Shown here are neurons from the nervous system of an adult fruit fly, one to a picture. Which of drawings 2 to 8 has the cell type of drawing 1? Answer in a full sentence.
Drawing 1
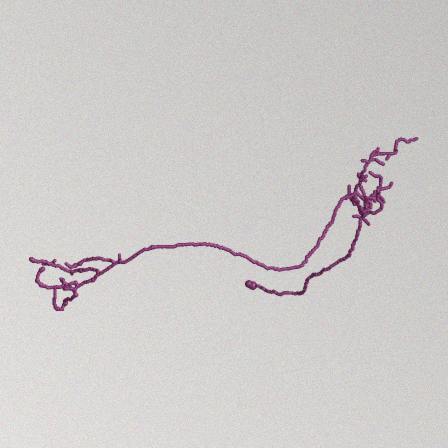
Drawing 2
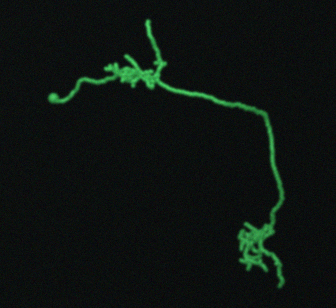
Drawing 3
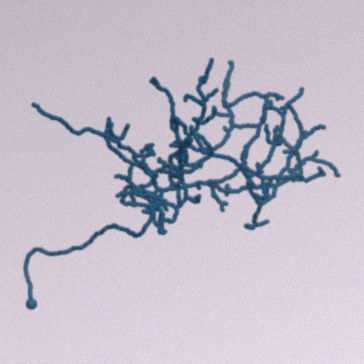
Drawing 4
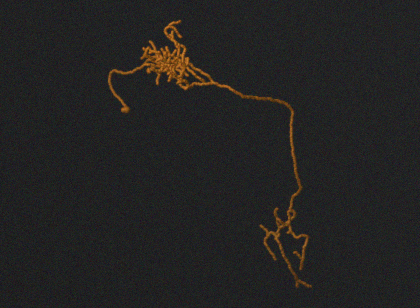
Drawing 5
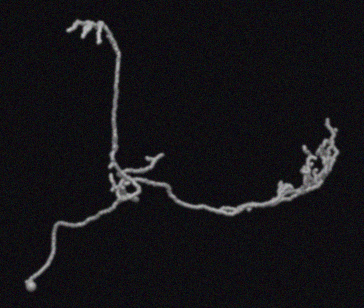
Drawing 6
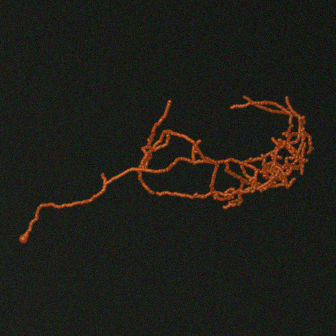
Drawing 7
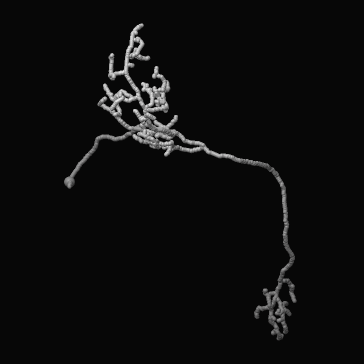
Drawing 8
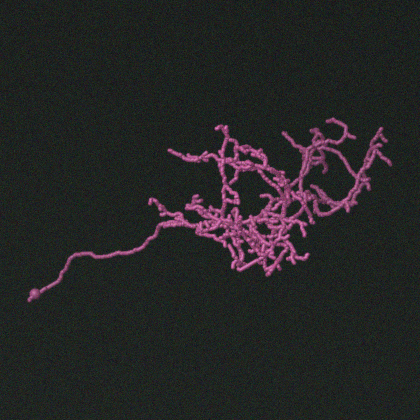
Drawing 2 is of the same cell type.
